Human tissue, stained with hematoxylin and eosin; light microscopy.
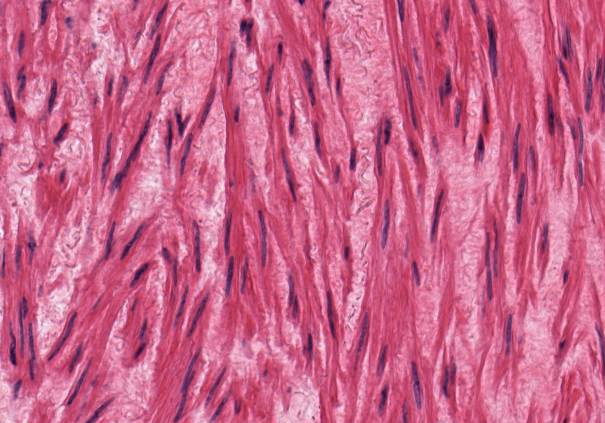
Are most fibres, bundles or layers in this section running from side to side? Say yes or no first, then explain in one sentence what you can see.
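No. Spindle-shaped cells lie in long bundles that run mostly up and down across the whole field.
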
